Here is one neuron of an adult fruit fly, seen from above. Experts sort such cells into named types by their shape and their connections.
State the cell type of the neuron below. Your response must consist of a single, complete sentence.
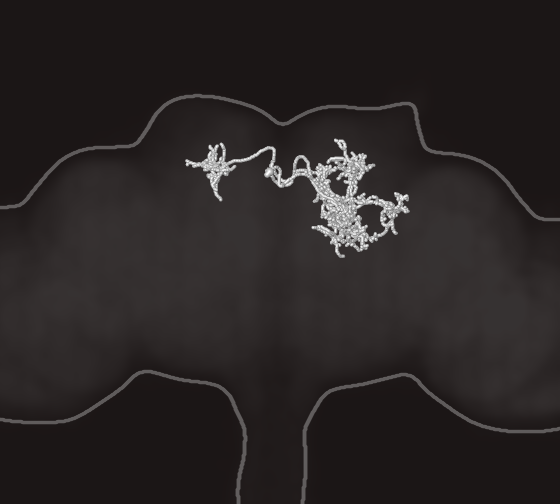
The neuron is categorized under cell type CRE025.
